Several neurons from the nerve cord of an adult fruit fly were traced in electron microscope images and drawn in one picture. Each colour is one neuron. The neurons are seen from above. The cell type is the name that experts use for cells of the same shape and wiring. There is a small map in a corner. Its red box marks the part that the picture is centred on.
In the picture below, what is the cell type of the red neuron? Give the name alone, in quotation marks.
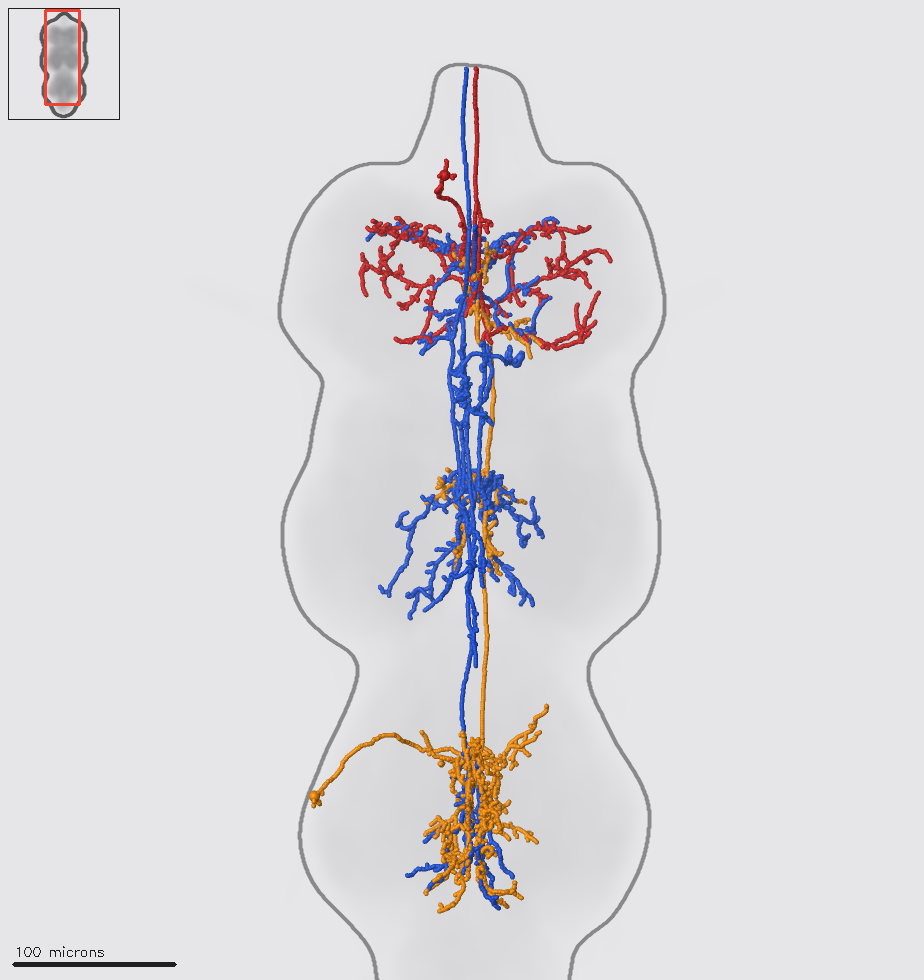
"AN09B032"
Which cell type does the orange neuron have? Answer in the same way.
"IN09B018"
